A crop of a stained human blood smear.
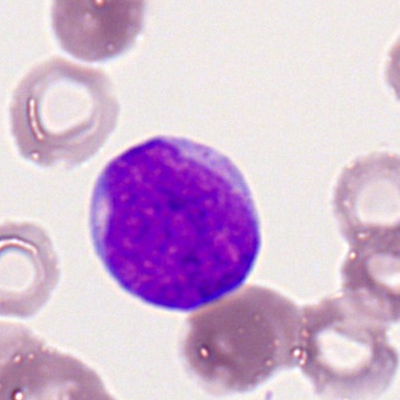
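Myeloblast, the central cell in a stained blood smear: outline round and smooth; nucleus filling nearly the whole cell. Cytoplasm only a very thin pale blue rim, most visible at the left edge; chromatin finely stippled and evenly spread, with no coarse dark clumps.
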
